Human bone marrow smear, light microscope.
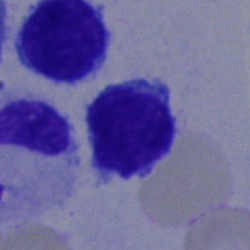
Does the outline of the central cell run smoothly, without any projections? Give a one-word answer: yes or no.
No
